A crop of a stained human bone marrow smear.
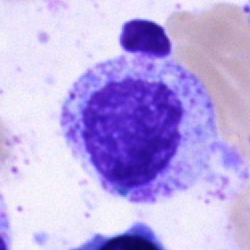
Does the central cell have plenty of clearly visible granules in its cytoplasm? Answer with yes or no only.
Yes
